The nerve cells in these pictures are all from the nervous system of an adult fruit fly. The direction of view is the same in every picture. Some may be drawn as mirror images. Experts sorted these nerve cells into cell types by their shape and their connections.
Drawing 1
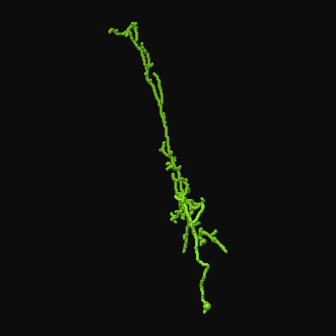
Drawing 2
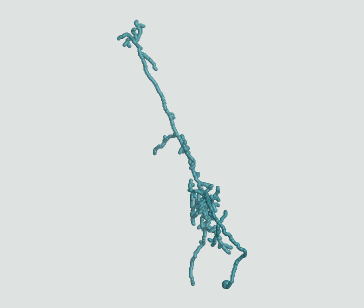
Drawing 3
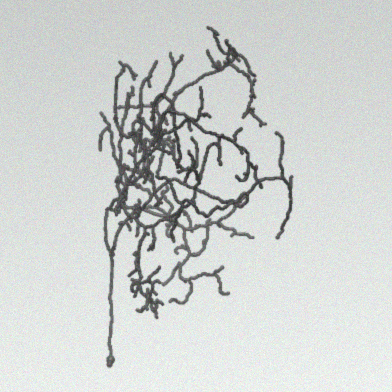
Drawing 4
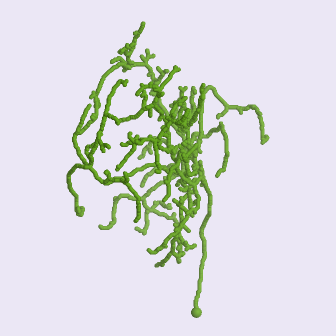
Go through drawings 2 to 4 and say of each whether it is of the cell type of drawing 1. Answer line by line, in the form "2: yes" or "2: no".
2: yes
3: no
4: no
